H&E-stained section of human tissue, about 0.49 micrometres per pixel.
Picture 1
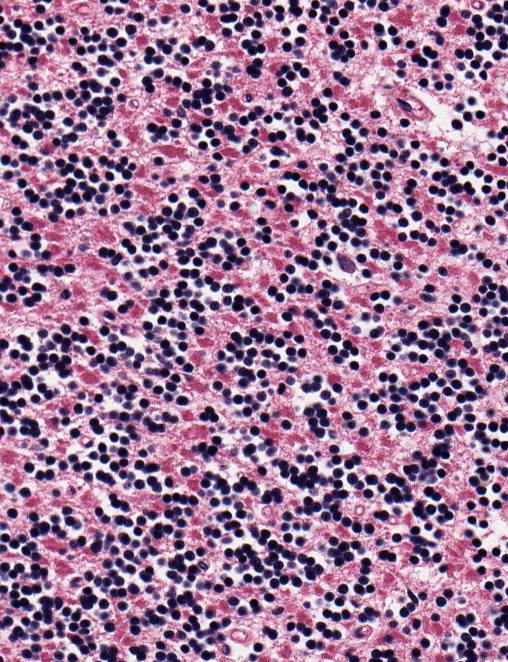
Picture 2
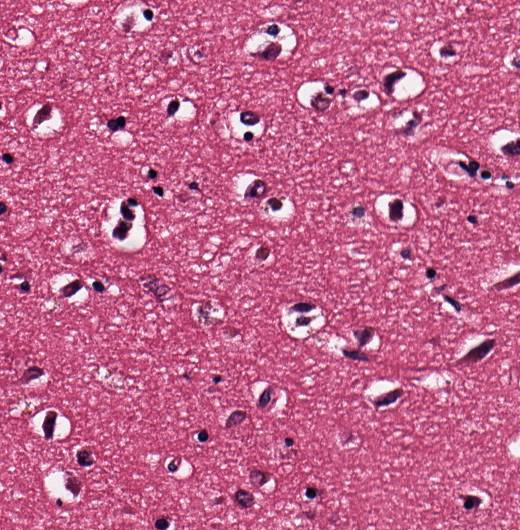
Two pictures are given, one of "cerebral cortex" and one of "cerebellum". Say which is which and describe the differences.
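Answer: picture 1 is the cerebellum; picture 2 is the cerebral cortex. In picture 1, densely packed small nuclei fill the entire field evenly, with no layering or boundary. These nuclei are mostly small, round and uniformly dark, with scant, barely visible cytoplasm. A few small thin-walled vessels are present, one near the upper right corner. Picture 2, in contrast, is a uniform pink, finely granular neuropil in which cells lie singly and form no organised units. Larger cells are scattered across it, their dark, often angular nuclei filling much of a small cell body. Numerous small, round, darkly stained nuclei with scant visible cytoplasm lie among these larger cells, several of them at the edges of the clear spaces around the larger cells.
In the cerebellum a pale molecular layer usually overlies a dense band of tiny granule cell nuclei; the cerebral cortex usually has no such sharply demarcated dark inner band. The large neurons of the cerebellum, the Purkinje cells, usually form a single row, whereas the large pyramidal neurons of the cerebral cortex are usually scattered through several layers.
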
